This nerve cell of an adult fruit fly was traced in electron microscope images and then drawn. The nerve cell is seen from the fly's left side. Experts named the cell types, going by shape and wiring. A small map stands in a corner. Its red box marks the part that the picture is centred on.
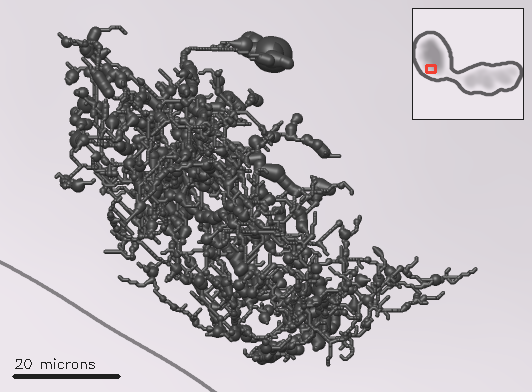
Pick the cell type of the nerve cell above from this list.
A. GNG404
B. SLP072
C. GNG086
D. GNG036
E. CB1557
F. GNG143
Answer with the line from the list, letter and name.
D. GNG036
